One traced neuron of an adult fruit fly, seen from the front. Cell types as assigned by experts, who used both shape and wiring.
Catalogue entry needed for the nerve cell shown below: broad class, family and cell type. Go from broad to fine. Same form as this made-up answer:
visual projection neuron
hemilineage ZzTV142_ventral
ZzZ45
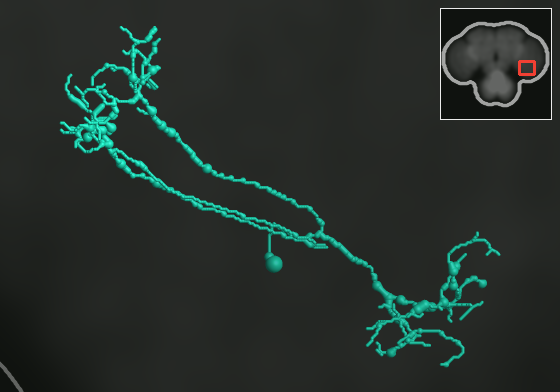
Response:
optic-lobe intrinsic neuron
Y
Y14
